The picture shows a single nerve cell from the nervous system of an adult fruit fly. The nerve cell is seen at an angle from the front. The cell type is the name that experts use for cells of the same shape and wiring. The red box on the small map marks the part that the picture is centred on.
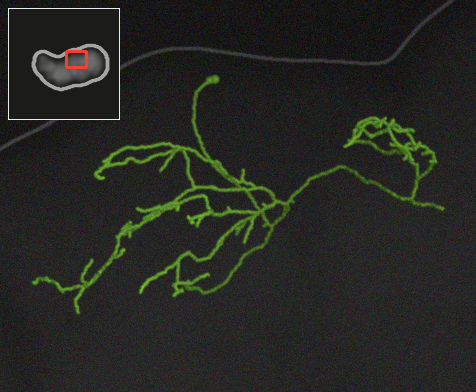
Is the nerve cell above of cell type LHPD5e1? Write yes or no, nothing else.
yes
